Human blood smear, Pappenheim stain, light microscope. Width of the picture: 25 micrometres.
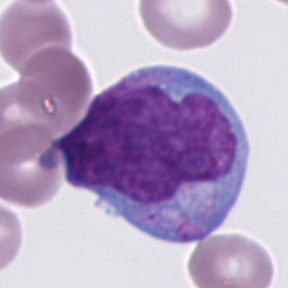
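Atypical promyelocyte at the centre. The outline is roughly oval, smooth-edged along its right side. An irregular, folded nucleus with a notched upper border lies toward the left, most of the cytoplasm lying to its right and below. No coarse granules are seen in the cytoplasm.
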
